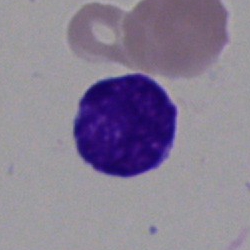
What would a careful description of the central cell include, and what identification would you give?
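The outline is round. The nucleus fills almost all of it, so I find no clear rim of cytoplasm. Its chromatin is dense and dark purple, though small paler patches break it up. I look for granules and see none. This is a blast.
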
